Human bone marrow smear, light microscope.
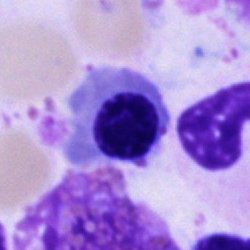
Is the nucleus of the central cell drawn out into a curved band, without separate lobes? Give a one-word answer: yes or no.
No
